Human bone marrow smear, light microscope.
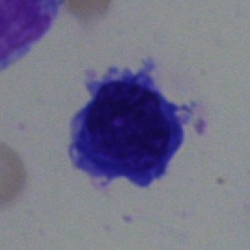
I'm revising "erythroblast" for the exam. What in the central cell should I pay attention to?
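Look at the cytoplasm first: there is only a little of it, a thin deep-blue rim around the nucleus.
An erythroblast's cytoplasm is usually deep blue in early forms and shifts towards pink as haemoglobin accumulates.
So this deep blue goes with an erythroblast, at the early end of that range.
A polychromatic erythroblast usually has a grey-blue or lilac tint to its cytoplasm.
That tint is not what you see here, so the cell does not match the polychromatic stage. The nucleus stains a very dark purple throughout. Notice too that the outline is irregular and bumpy rather than smoothly round, with small pale bud-like blebs projecting from the upper margin.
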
